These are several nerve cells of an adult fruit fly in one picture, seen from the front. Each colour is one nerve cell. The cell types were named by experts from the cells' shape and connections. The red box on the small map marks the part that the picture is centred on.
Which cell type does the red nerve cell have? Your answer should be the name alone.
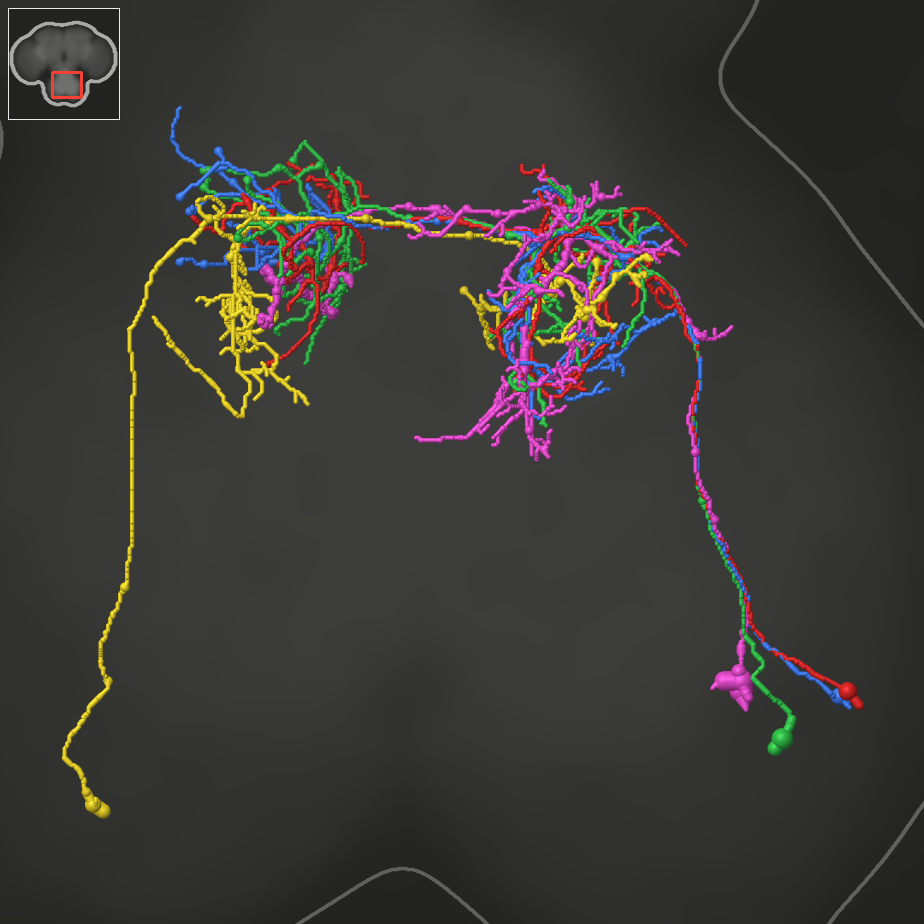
IN06A076_b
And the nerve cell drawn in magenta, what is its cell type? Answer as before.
IN06A059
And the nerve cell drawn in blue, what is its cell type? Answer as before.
IN06A100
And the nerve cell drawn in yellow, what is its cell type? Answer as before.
IN06A102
